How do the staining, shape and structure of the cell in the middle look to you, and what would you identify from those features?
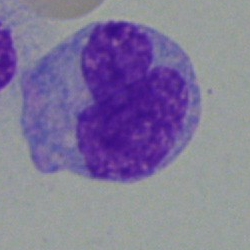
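The nucleus is folded, with a deep notch cut into its upper edge, and it sits over toward the right. Around it the cytoplasm is pale grey-blue, with only a faint, fine lilac dusting and no coarse dark granules. That's a monocyte.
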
